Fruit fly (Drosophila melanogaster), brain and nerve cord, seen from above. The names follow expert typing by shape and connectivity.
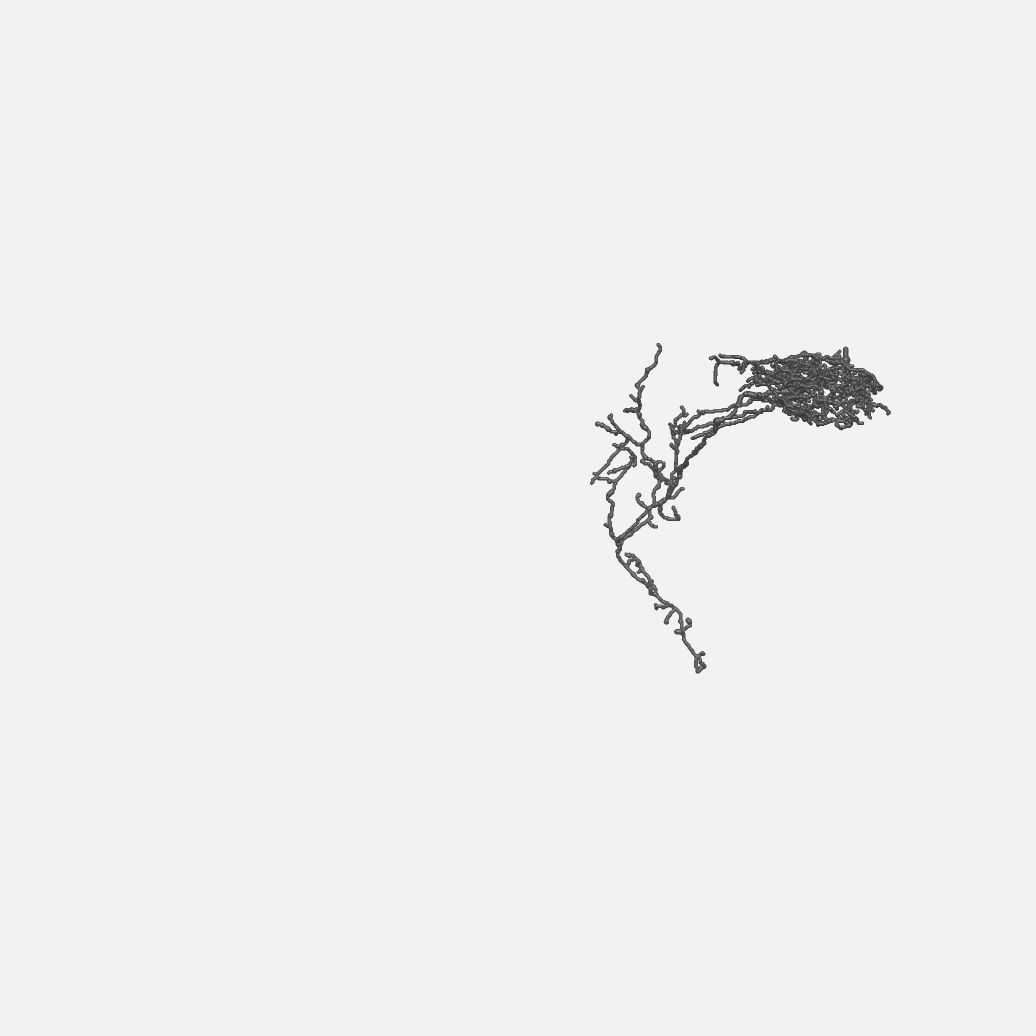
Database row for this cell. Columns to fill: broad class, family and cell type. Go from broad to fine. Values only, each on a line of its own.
central-brain intrinsic neuron
hemilineage AOTUv3_dorsal
AOTU026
